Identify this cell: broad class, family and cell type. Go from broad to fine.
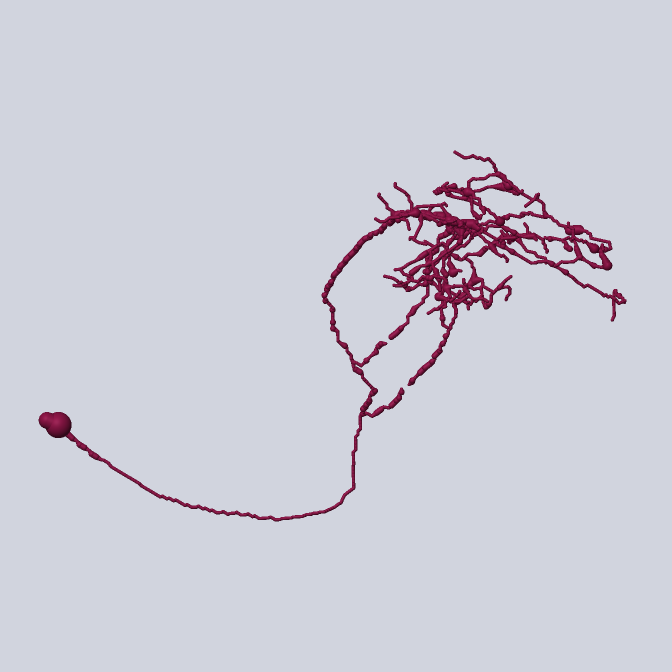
central-brain intrinsic neuron; hemilineage LALa1_anterior; CB1705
